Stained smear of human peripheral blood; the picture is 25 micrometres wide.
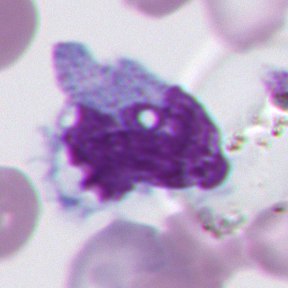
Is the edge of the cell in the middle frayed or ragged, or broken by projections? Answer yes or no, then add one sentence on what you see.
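Yes. Fine pale wisps extend from the left edge of the cell.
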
